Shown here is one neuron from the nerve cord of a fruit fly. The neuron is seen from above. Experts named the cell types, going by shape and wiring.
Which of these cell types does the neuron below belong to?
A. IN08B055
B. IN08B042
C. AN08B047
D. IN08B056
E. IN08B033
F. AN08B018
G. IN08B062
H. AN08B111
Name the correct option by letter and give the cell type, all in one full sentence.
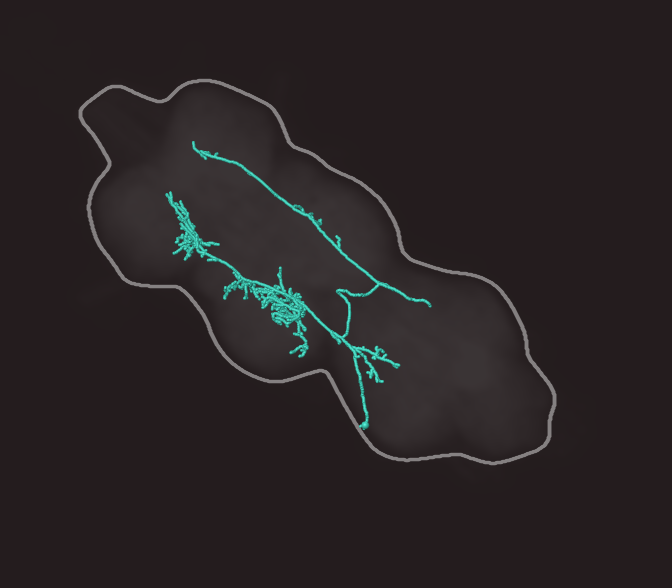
Among the options, A names the cell type of the neuron, namely IN08B055.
